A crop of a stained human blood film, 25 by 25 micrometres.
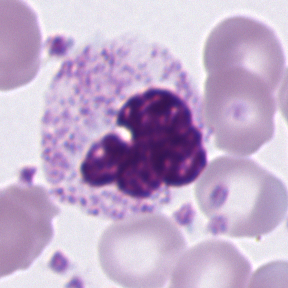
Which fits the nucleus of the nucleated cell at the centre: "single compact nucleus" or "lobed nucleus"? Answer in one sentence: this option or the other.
Within the cell, the nucleus is split into distinct lobes.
